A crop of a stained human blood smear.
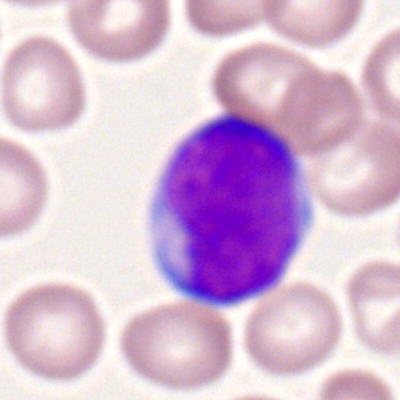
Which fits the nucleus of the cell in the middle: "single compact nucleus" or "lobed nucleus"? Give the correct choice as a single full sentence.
Its nucleus forms a single compact mass of round, oval or kidney shape.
